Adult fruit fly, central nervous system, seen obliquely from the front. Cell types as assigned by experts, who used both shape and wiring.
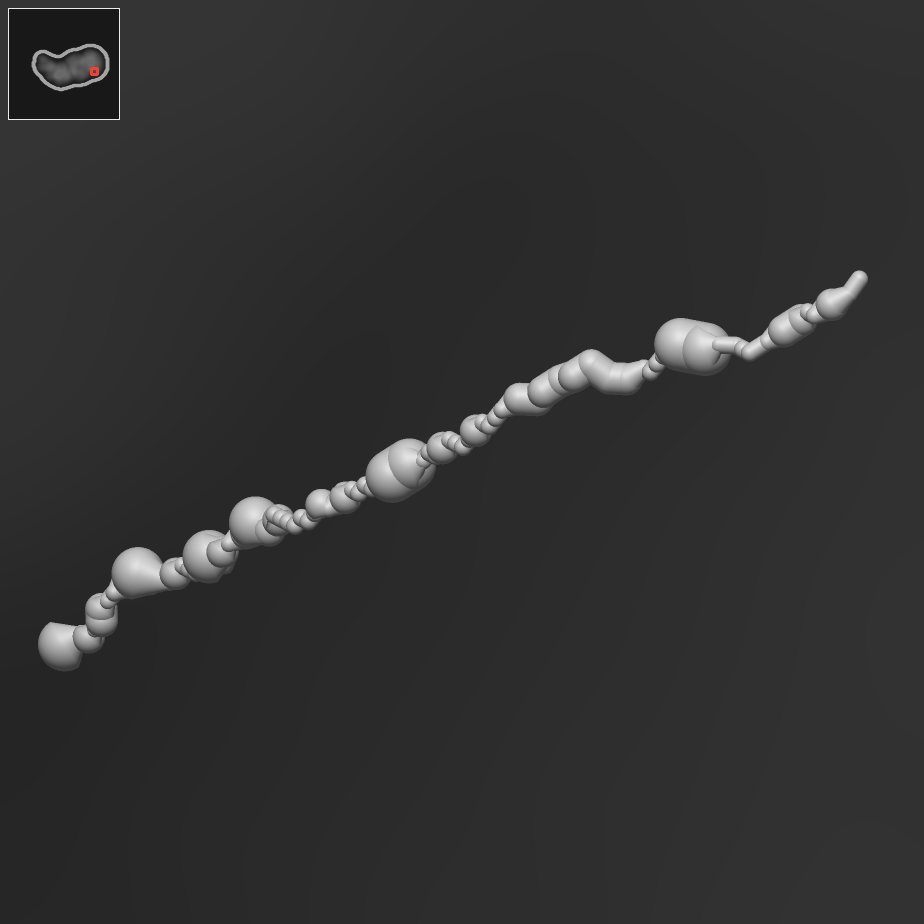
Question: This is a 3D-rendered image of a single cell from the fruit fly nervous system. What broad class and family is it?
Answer: sensory neuron entering the brain; class mechanosensory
